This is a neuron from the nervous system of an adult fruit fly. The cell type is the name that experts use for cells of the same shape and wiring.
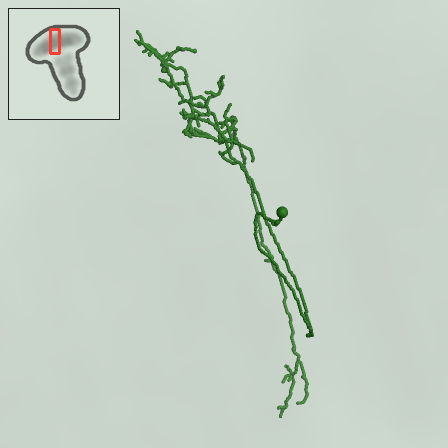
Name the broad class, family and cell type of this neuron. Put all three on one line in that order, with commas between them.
central-brain intrinsic neuron, hemilineage LB5, PRW033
